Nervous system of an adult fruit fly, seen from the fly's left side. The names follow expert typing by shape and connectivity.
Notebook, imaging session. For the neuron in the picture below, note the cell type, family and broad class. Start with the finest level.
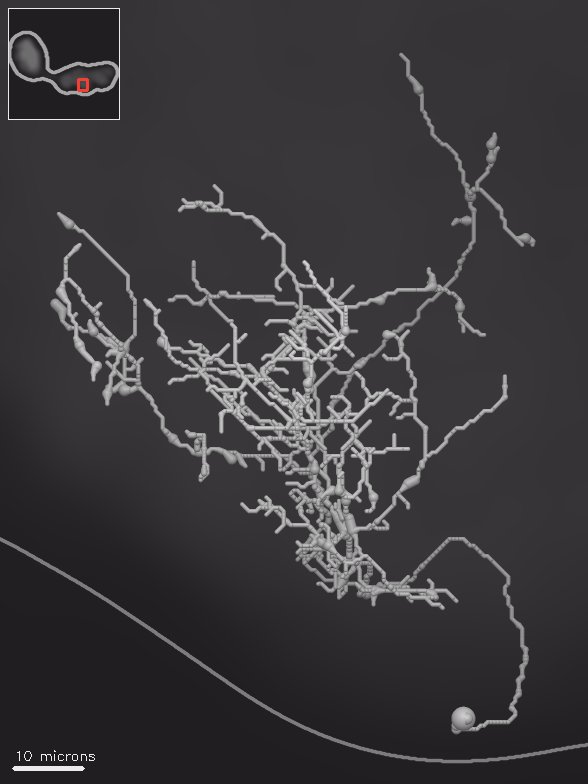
IN01B043; hemilineage 01B; nerve-cord intrinsic neuron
